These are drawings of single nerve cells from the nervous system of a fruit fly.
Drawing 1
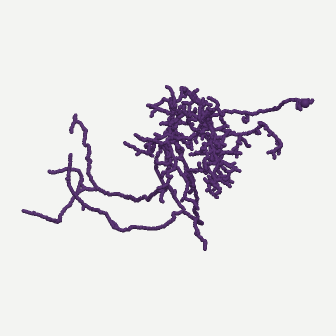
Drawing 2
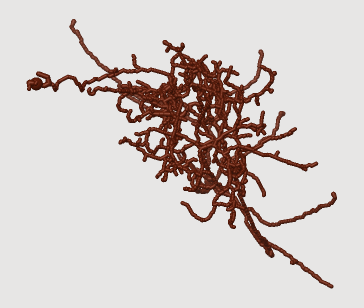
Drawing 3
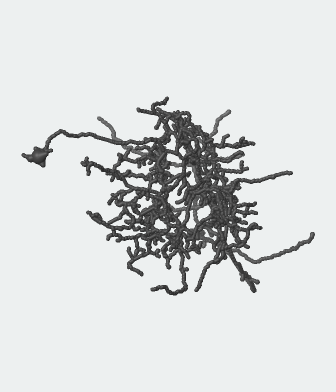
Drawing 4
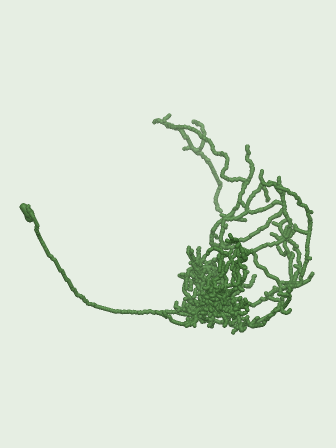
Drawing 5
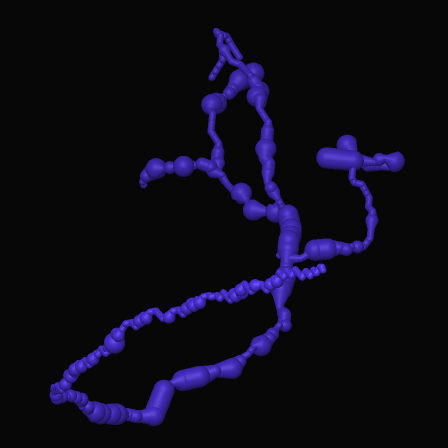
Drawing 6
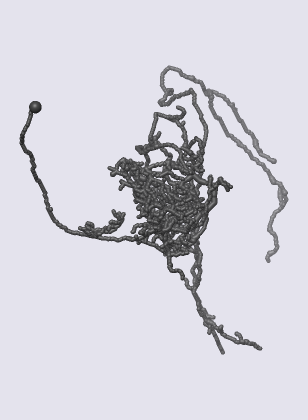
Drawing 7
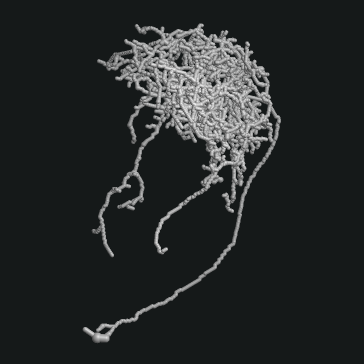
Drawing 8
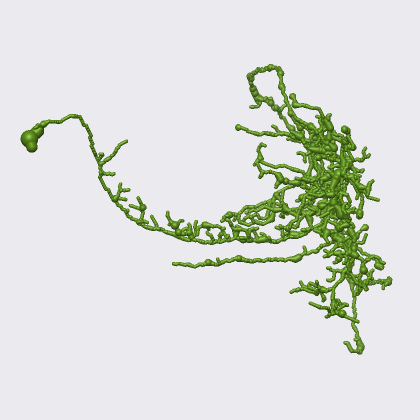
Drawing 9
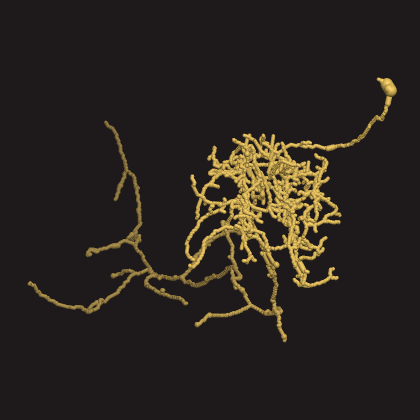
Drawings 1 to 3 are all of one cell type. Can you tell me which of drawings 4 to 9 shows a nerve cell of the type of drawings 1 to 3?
Drawing 9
